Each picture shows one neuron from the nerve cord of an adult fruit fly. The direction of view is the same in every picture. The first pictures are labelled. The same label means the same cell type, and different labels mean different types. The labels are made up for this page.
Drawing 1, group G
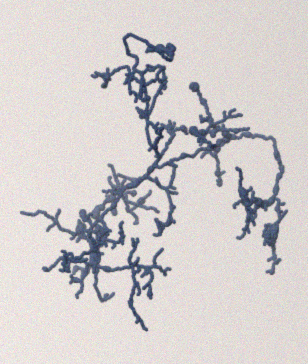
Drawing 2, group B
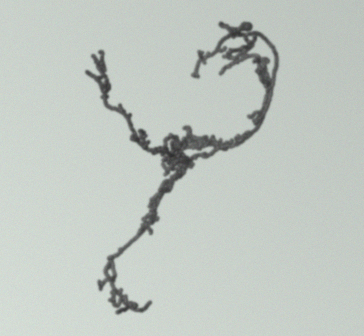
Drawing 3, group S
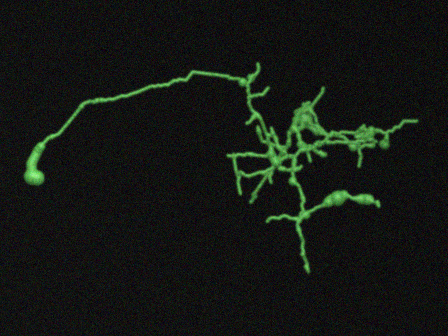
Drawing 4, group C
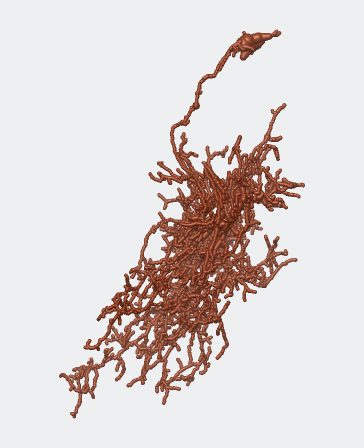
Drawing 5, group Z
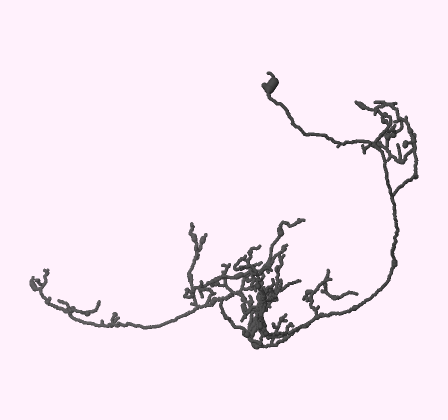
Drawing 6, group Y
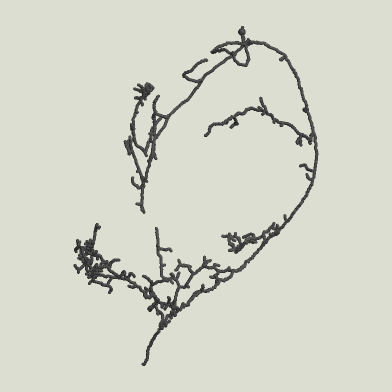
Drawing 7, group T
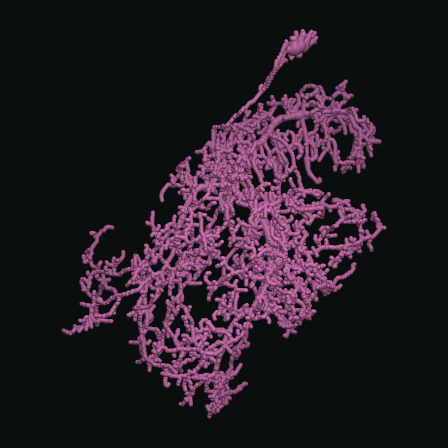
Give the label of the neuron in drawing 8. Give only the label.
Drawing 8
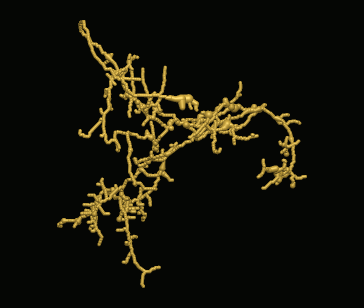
group S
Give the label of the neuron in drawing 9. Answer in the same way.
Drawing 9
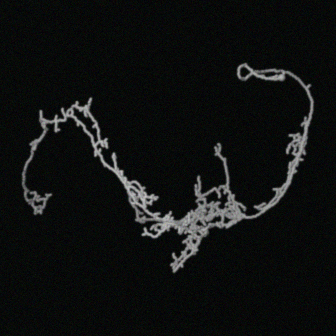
group B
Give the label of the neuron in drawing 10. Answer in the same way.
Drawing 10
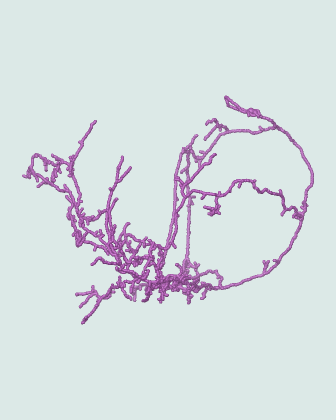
group Y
